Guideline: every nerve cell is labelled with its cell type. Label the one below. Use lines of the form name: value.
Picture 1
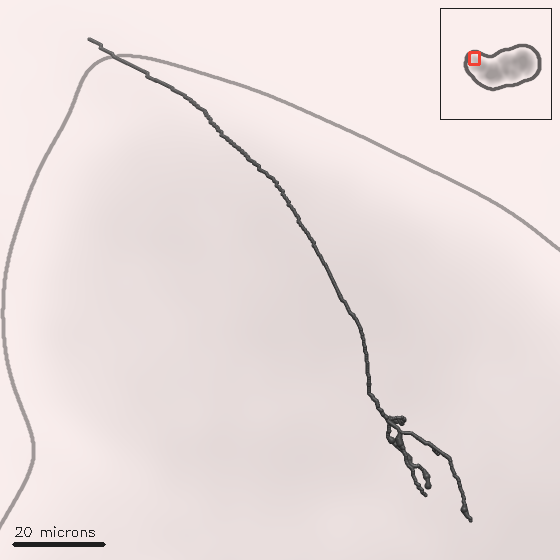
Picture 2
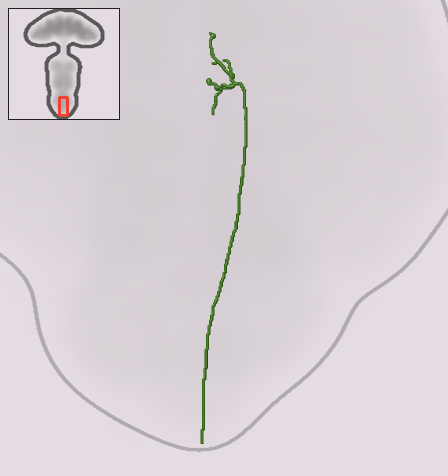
cell type: SNxx03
